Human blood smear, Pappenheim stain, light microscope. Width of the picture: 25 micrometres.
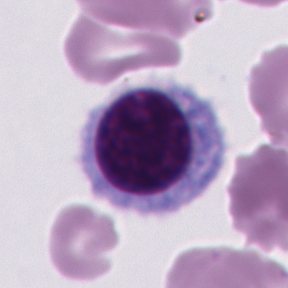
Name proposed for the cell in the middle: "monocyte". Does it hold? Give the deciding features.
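Monocyte isn't the right name here; the cell in the middle is a hairy cell. What decides it is the border, which is finely uneven, with small bumps all the way around.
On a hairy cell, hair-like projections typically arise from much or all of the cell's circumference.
The cytoplasm holds no coarse granules and no vacuoles, which sits comfortably with hairy cell.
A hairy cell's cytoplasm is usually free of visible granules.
The nucleus shows no nucleoli, and that does nothing to rule out a monocyte.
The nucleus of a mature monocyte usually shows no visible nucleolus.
The size would suit a monocyte too: the cell is about 12 micrometres across, about 2 times as wide as a red cell lying whole nearby.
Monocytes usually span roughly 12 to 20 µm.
Otherwise, the nucleus is round, about 9 micrometres across and fills about 50% of the cell's area, with dense, dark purple, coarsely clumped chromatin.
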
